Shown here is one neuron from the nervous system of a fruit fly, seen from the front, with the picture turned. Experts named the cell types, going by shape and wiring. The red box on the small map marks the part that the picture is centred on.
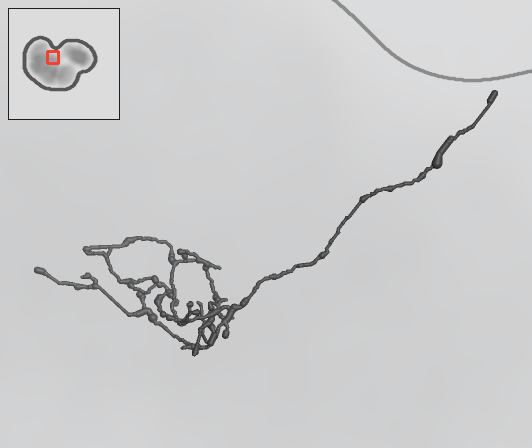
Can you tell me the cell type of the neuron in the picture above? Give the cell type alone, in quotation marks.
"LB1b"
